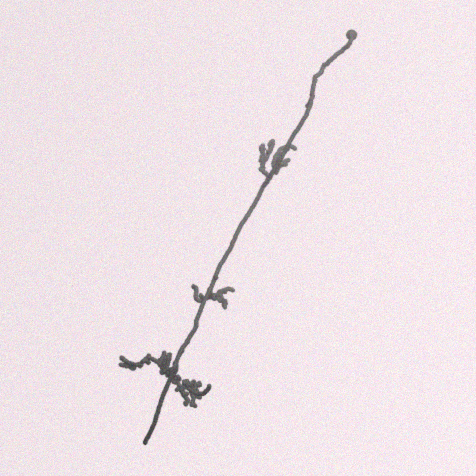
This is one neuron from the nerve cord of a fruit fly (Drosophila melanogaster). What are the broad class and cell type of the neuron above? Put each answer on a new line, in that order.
ascending neuron
ANXXX296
